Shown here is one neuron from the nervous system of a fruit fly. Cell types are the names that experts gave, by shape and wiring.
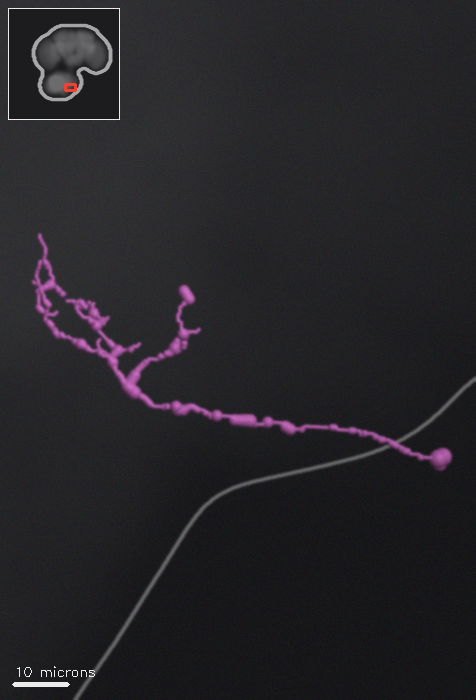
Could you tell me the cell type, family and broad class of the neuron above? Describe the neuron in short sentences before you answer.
By the scale bar it is about 75 microns wide in this view. In this view it is wider than it is tall. Its cell type is LgLG3. The name of its family is class gustatory. Its broad class is sensory neuron entering the nerve cord.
